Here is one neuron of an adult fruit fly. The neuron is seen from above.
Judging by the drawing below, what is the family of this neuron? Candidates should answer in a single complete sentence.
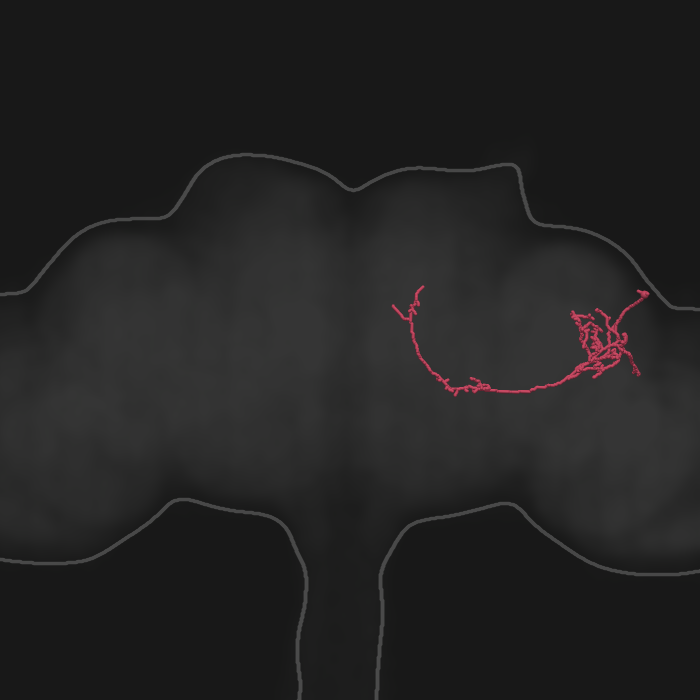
The family grouping of the neuron is hemilineage SLPal5.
